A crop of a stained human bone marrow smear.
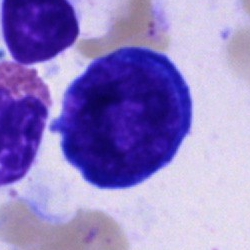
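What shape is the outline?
Roughly round, with a small blunt projection sticking out from the left edge.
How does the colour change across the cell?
The cytoplasm is a deep blue, and the centre is paler and more purple than the dark blue periphery.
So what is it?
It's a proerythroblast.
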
